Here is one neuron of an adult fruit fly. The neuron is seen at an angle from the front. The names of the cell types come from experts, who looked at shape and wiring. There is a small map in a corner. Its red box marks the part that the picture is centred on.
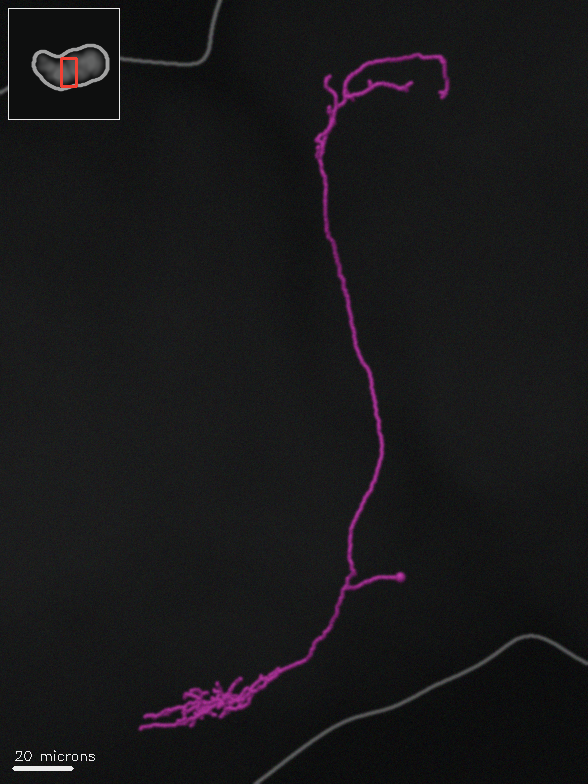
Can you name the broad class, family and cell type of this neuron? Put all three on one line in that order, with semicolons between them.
visual projection neuron; MeVP; MeVP1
